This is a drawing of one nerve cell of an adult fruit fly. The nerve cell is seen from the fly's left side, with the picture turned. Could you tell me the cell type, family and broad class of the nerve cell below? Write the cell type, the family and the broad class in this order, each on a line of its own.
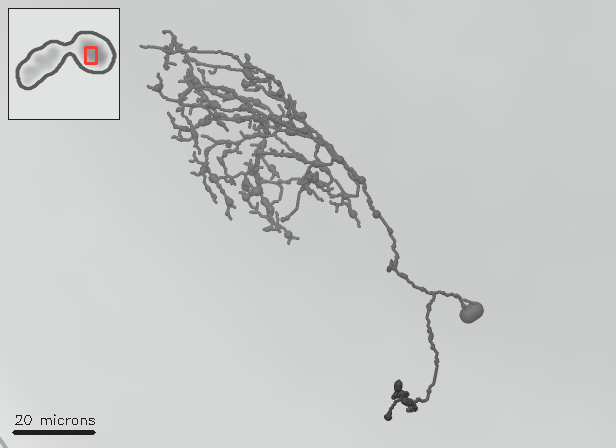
LC20a
LC
visual projection neuron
